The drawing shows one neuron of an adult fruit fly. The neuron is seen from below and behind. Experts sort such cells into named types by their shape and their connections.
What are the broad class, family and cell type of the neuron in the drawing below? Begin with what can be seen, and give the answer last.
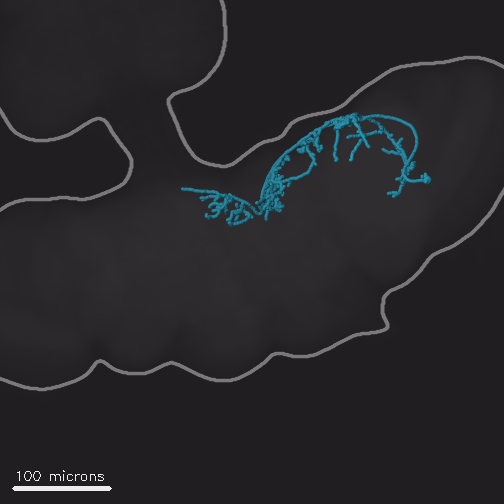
By the scale bar it is about 250 microns wide in this view. As drawn here it is wider than it is tall. This is a central-brain intrinsic neuron. The family is hemilineage SLPav1_lateral. It is of cell type LNd_b.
